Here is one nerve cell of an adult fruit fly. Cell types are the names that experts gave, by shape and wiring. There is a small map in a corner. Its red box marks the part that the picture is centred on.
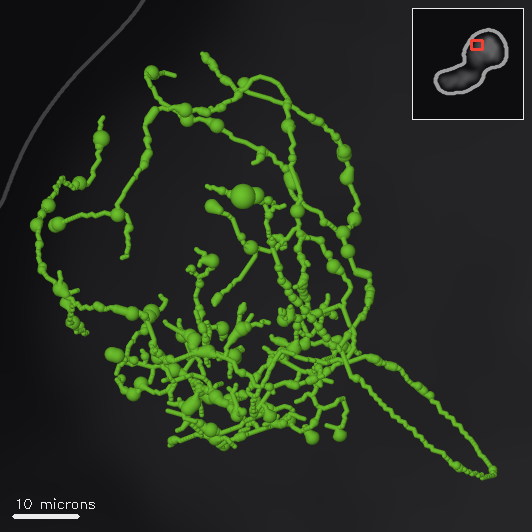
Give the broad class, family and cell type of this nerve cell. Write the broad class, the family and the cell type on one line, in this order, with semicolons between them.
central-brain intrinsic neuron; hemilineage LHl4_dorsal; CB3728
